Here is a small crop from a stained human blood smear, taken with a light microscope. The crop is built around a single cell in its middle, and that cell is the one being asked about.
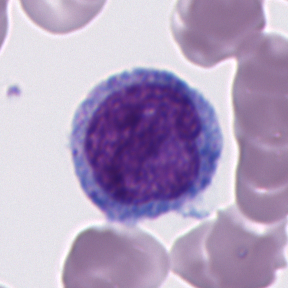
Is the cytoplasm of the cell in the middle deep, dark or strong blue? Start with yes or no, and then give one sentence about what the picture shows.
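Yes. The cytoplasm is blue.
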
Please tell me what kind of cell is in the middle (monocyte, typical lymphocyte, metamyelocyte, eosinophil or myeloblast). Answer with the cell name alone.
monocyte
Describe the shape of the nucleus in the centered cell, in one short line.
Its nucleus is compact and single, with a round, oval or kidney-shaped form.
